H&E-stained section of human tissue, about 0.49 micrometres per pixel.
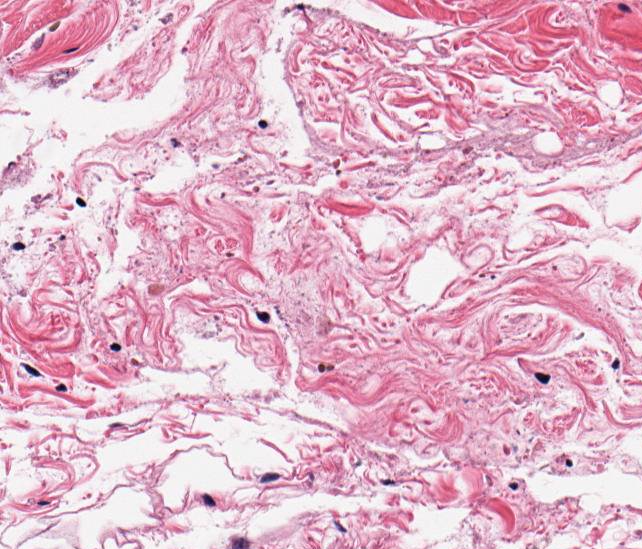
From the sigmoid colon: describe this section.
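First, notice that there is no epithelium anywhere in this field. Follow the eosinophilic collagen fibres with your eye: they are wavy and run in many different directions. In the top left and top right corners you will find thicker, more deeply pink collagen bundles. Between the fibres, most visibly in the centre, many gaps are filled with pale, finely granular greyish-pink material.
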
